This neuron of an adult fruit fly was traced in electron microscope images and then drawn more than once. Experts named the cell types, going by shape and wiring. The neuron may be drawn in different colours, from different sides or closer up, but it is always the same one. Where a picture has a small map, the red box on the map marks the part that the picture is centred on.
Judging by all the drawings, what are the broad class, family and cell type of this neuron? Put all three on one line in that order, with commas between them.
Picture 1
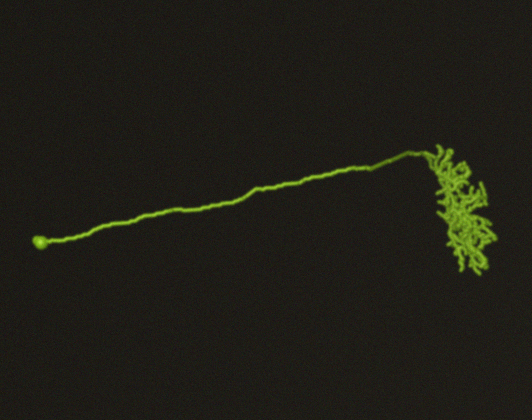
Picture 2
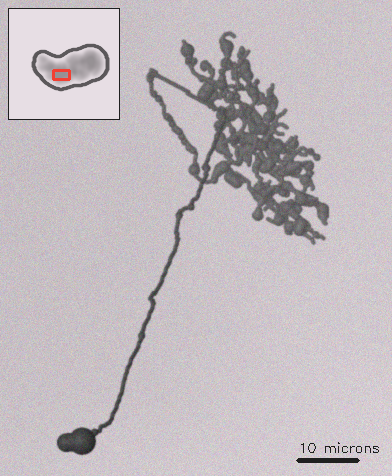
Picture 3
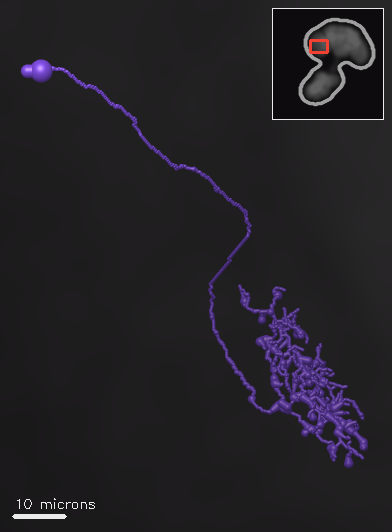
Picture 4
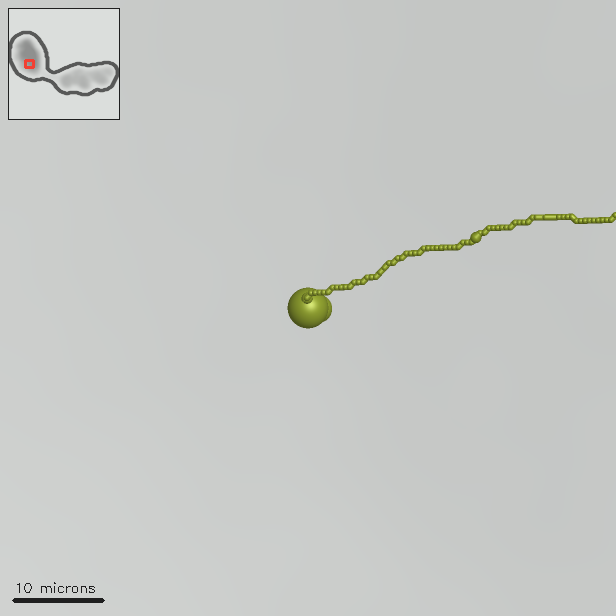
optic-lobe intrinsic neuron, LPi, LPi34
